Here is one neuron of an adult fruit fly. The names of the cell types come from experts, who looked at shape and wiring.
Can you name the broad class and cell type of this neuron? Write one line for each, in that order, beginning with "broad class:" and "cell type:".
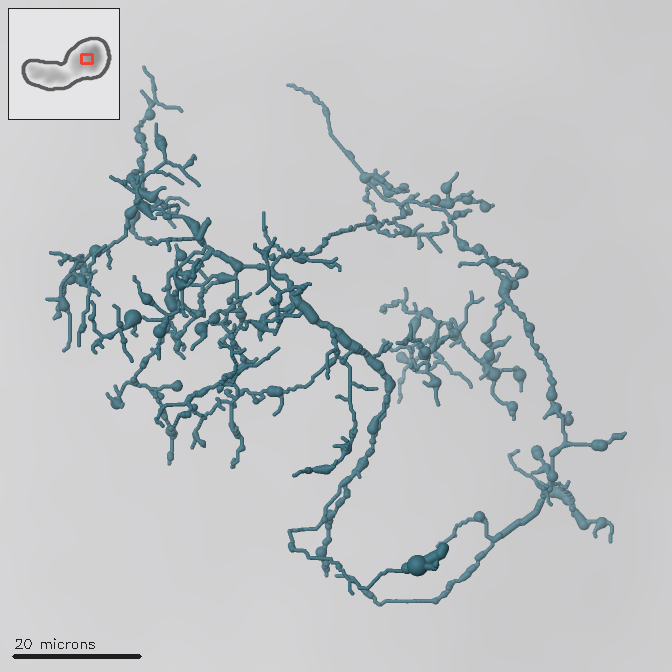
broad class: central-brain intrinsic neuron
cell type: AVLP404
